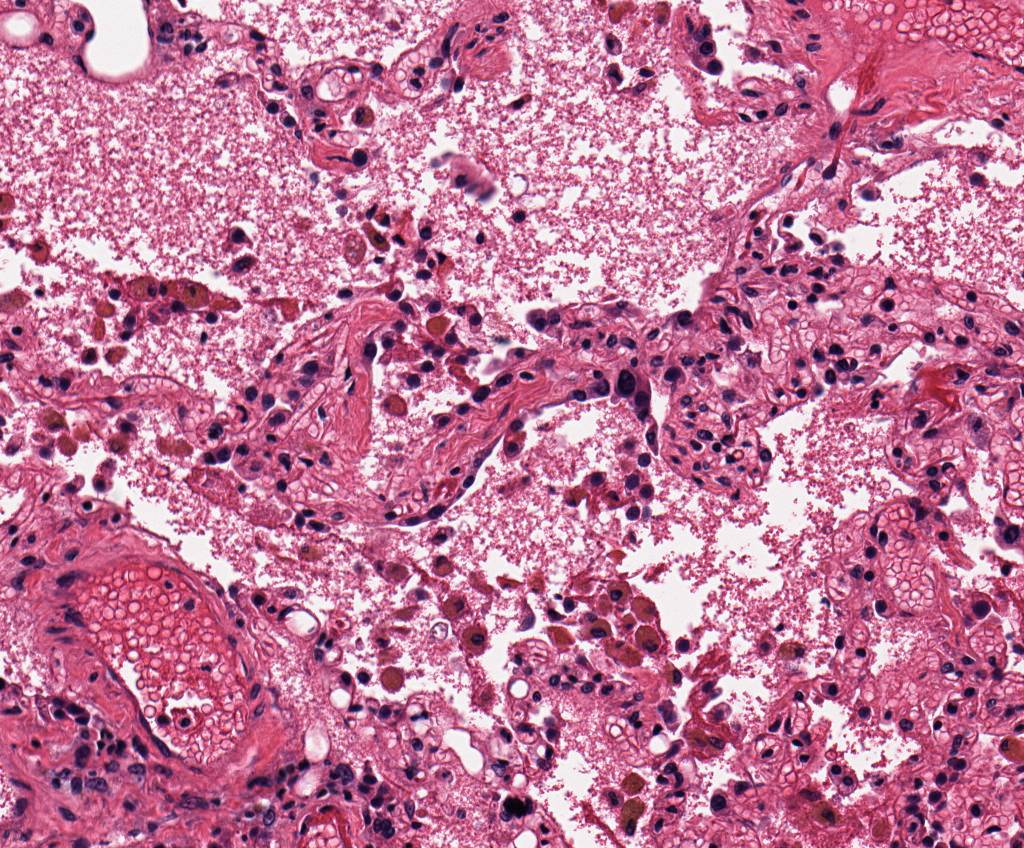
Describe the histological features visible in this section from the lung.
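Mostly I see wide irregular spaces filled with red blood cells, divided by thin branching partitions. Scattered in them are rounded macrophages with golden-brown granular cytoplasm, most crowded lower centre and on the left. The partitions hold pink collagen fibres and spindle-shaped nuclei running lengthwise.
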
